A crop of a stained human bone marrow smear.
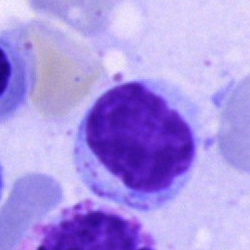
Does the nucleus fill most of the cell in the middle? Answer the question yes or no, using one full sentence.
Yes, most of the cell is filled by the nucleus.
